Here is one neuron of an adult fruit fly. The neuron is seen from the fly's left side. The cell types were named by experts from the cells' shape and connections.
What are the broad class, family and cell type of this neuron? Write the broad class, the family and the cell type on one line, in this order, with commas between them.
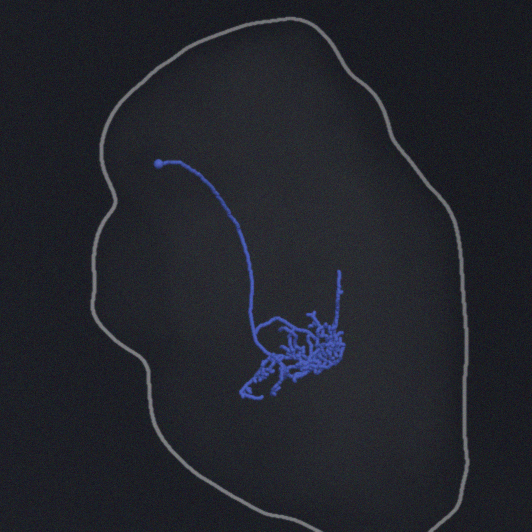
central-brain intrinsic neuron, hemilineage WEDd1, SAD003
